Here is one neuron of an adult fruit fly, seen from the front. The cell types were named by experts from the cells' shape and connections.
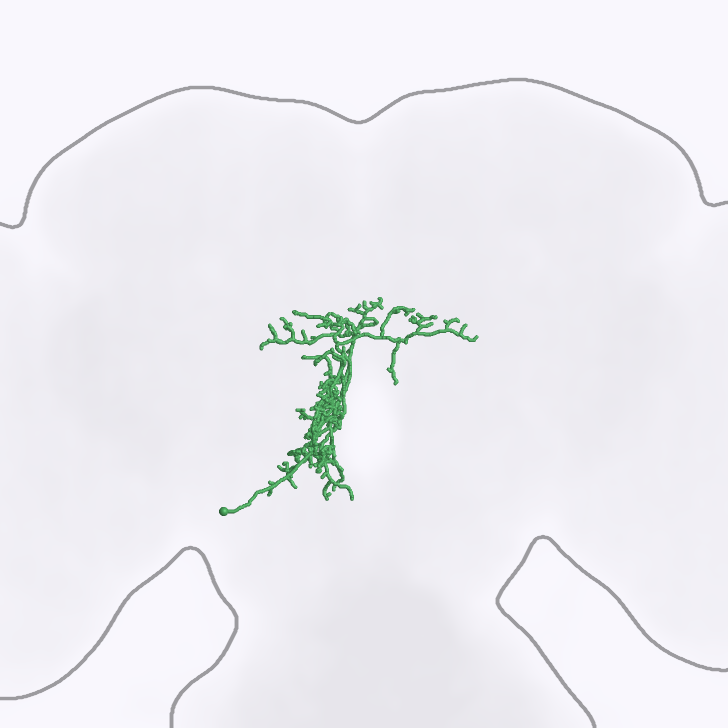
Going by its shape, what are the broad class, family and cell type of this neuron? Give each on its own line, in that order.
central-brain intrinsic neuron
hemilineage VESa1
VES099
